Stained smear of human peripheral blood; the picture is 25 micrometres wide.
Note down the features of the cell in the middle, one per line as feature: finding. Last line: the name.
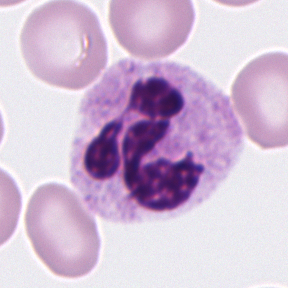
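Outline: roughly round and smooth
Nucleus: divided into several separate lobes
Nucleoli: none visible
Cytoplasm: filled with fine lilac granules
Name: segmented neutrophil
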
